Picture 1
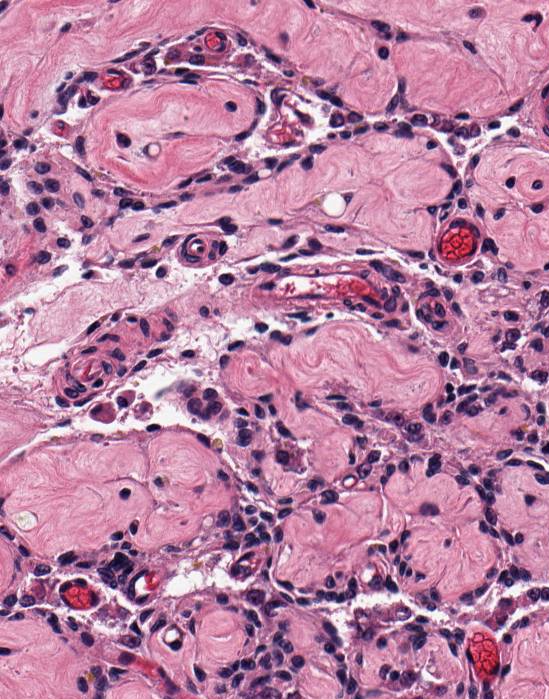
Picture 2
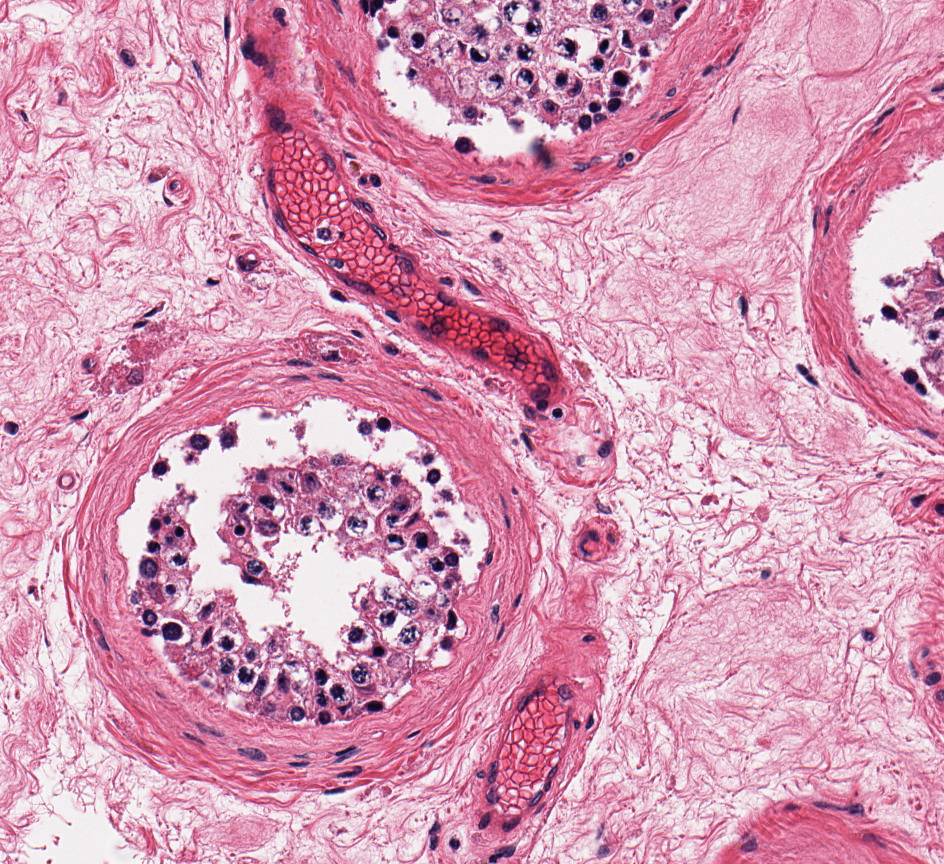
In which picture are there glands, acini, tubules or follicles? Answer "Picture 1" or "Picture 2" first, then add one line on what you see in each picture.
Picture 2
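What picture 1 shows: No epithelium or glands are present anywhere in the field.
What picture 2 shows: Each tubule is surrounded by a thick wall of concentric pink fibrous layers containing flattened, elongated nuclei.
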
